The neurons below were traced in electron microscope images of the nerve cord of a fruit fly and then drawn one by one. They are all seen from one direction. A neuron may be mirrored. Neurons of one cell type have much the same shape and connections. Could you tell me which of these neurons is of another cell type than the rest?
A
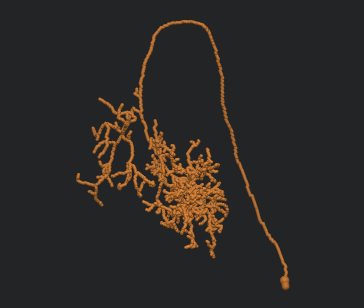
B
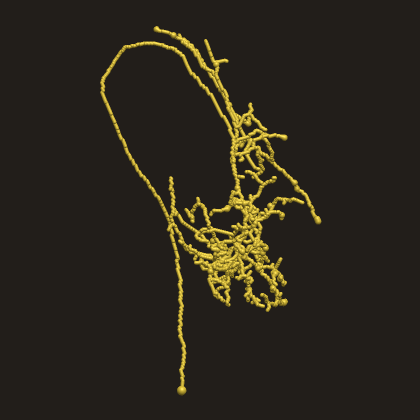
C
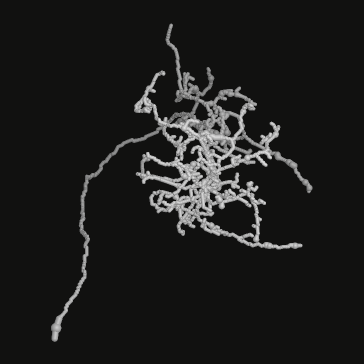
A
